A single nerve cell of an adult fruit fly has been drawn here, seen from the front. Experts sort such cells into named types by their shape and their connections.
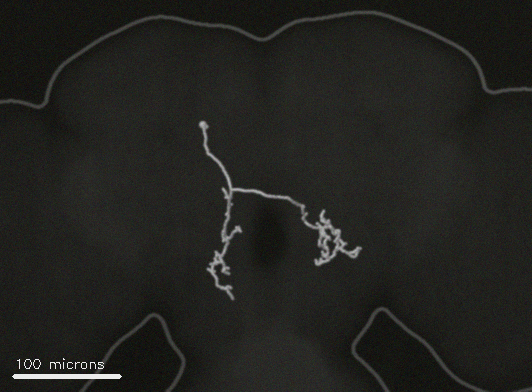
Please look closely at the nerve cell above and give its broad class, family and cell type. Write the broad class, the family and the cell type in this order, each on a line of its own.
central-brain intrinsic neuron
hemilineage VLPp2
PS209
